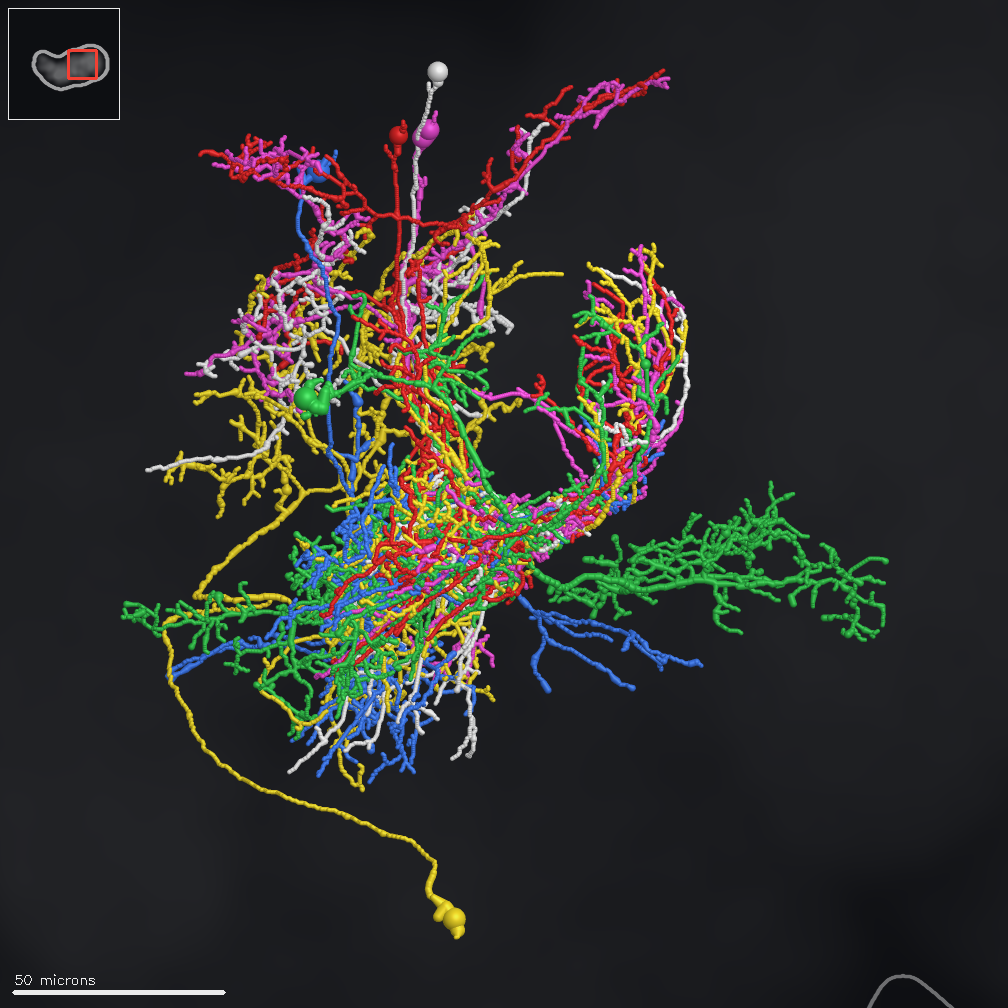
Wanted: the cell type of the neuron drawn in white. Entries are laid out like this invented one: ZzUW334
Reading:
IB024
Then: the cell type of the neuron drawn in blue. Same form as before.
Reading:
VES054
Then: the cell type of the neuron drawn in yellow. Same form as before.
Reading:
LAL200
